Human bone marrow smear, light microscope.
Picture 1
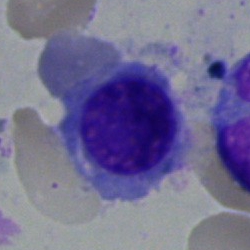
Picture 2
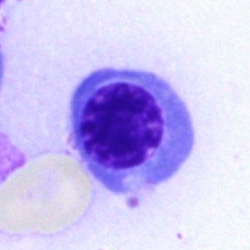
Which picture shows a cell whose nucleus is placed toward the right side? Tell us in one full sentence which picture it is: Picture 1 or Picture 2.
Picture 1 is where the cell has its nucleus toward the right.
